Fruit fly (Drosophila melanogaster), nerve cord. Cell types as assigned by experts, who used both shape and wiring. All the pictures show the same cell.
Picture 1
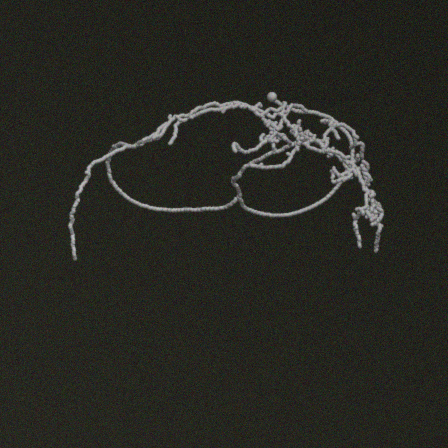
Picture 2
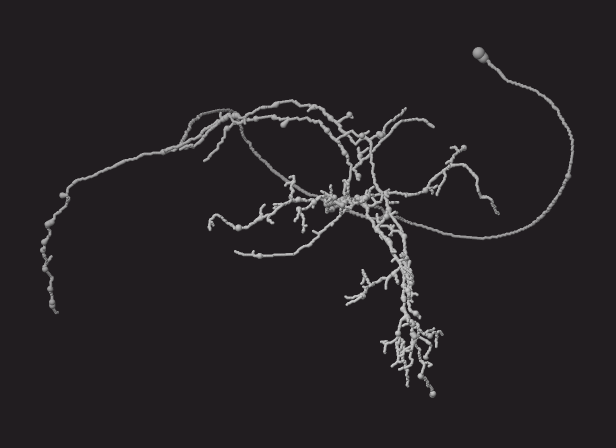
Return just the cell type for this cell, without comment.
IN19B086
